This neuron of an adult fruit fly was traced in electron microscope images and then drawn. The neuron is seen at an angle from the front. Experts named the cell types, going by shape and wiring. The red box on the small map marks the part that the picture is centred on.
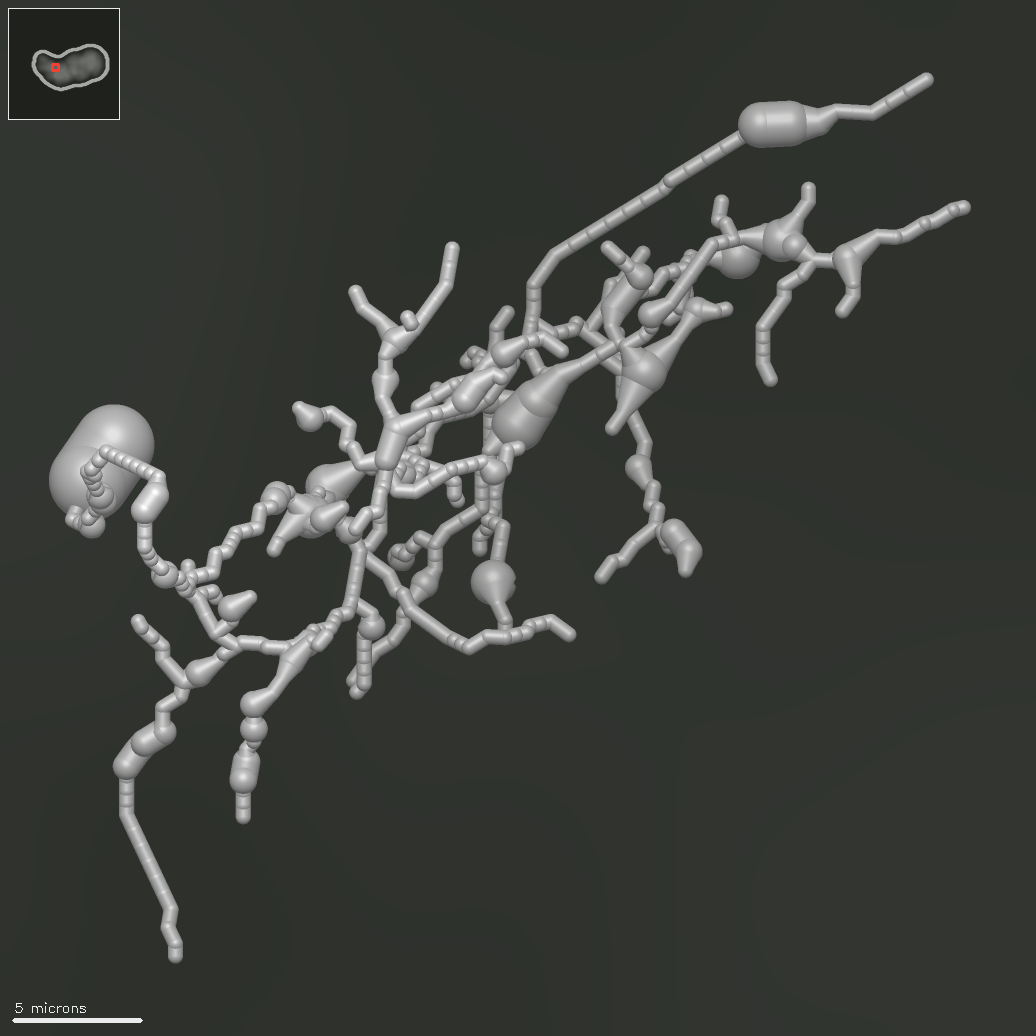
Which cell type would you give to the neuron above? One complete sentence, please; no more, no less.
The cell type Mi17 includes this neuron.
